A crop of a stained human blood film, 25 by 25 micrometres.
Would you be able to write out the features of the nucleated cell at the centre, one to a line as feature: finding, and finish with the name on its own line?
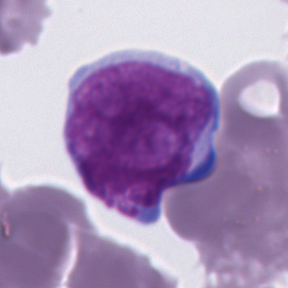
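Size: about 15 micrometres across
Nucleus: about 13 micrometres across, filling about 80% of the cell's area
Cytoplasm: just a thin rim, see how deep blue it stains
Granules: none seen
Vacuoles: none in the cytoplasm either
Focus: slightly blurred, so the nuclear detail is softened
Name: myeloblast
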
